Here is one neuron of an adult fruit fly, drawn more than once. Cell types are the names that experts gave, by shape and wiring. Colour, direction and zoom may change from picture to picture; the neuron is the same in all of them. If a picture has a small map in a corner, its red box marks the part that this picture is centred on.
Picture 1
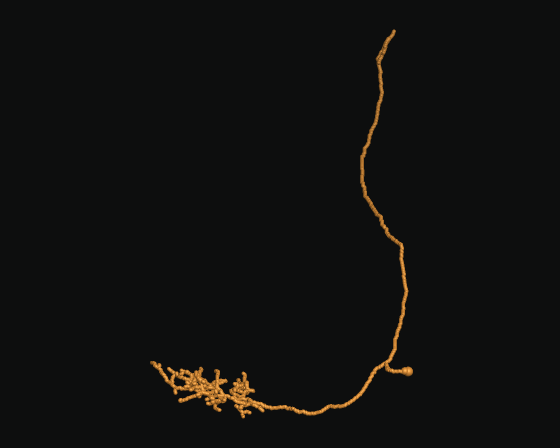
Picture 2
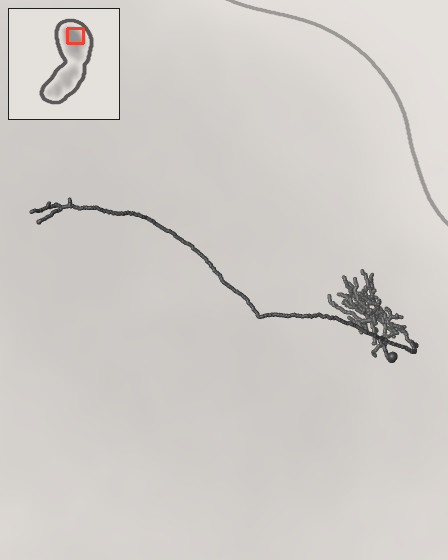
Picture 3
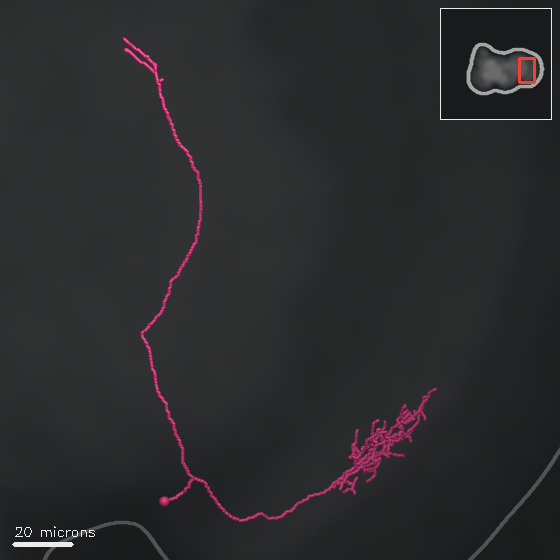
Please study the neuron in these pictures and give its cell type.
MeVP2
